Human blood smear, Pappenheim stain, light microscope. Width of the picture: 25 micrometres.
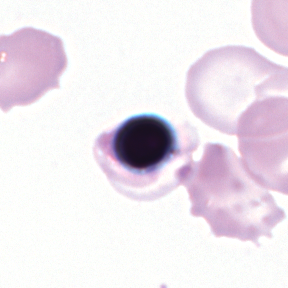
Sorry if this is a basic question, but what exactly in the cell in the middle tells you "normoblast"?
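This is a normoblast. Its chromatin is uniformly dense and nearly black, with no pattern I can make out.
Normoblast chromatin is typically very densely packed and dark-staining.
No nucleolus shows in the nucleus. The nucleus sits toward the top, with the wider band of cytoplasm below it.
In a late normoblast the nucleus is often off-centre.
The cytoplasm shows no granules.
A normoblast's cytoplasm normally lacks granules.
So chromatin, nuclear position and granule-free cytoplasm all go with the name.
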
